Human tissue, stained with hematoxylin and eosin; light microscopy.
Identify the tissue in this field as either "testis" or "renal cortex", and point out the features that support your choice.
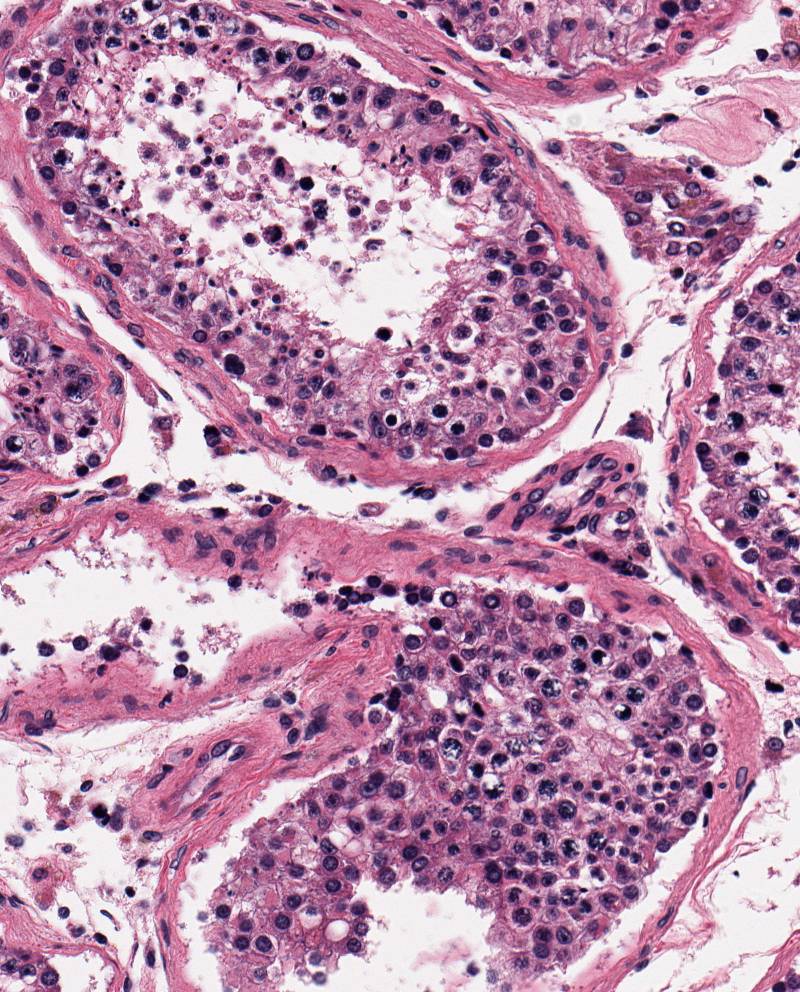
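This is testis. Each tubule is lined by many layers of rounded cells, stacking from the wall toward the centre. The large tubule at the top has a wide central space with loose, scattered cells. A thick pink fibrous band with flattened, spindle-shaped nuclei surrounds each tubule. White clefts around the tubule walls in several places are shrinkage artefact.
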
